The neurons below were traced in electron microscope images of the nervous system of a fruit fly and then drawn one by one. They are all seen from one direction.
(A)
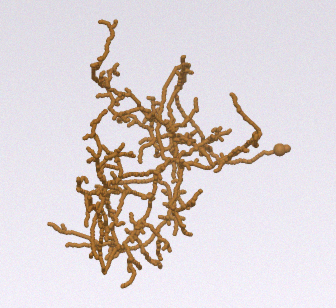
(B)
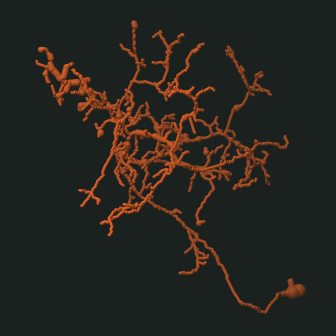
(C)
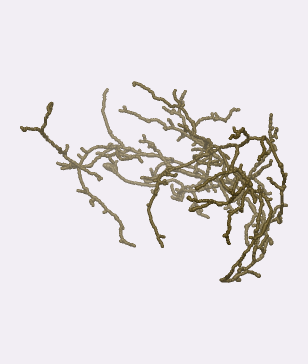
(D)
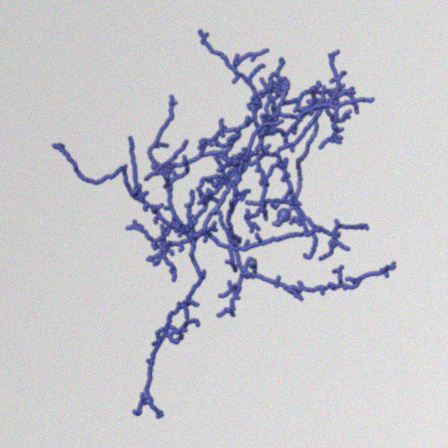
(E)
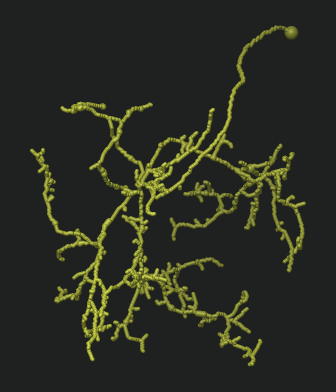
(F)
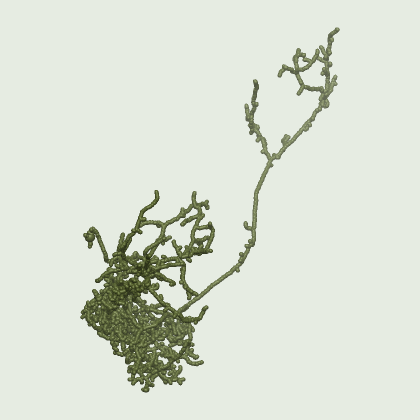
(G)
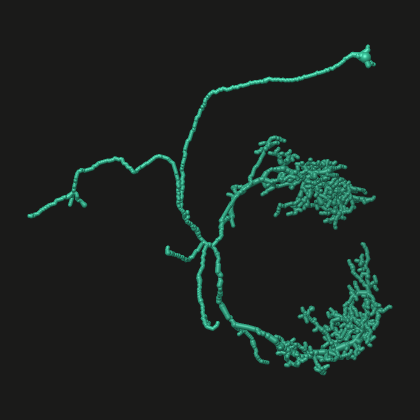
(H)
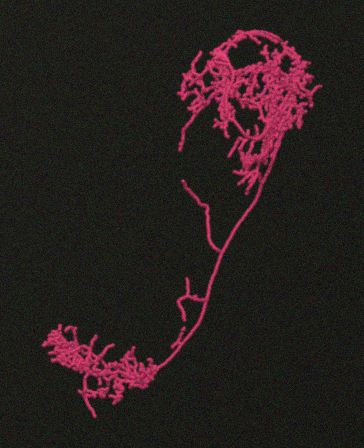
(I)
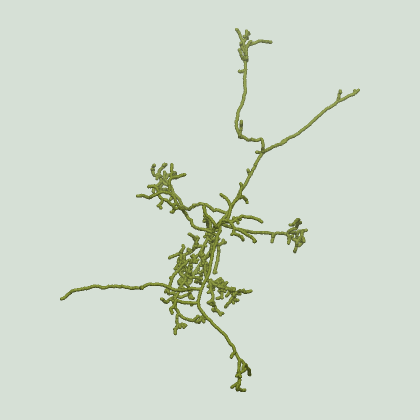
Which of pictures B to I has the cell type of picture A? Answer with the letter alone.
E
